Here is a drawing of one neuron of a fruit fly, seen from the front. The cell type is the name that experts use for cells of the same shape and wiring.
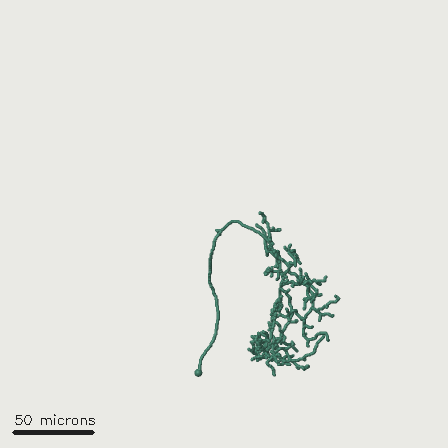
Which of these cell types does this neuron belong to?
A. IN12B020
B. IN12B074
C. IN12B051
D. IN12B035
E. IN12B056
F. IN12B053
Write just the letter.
B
